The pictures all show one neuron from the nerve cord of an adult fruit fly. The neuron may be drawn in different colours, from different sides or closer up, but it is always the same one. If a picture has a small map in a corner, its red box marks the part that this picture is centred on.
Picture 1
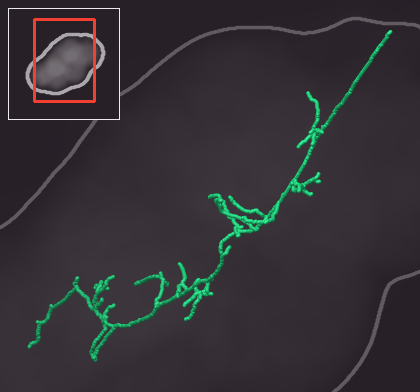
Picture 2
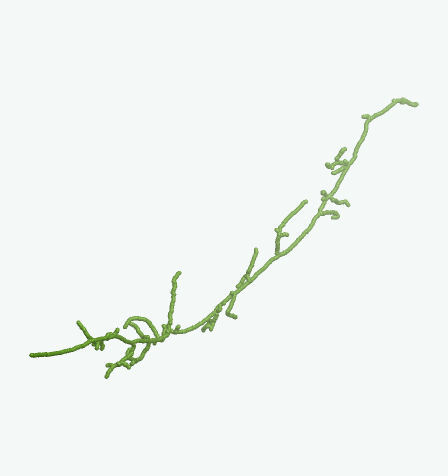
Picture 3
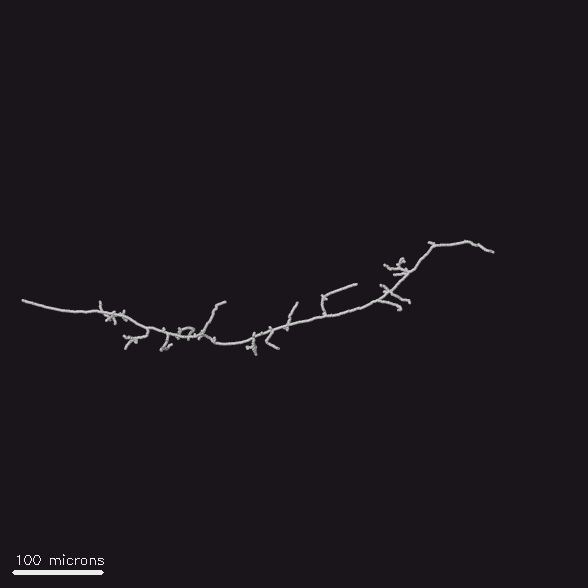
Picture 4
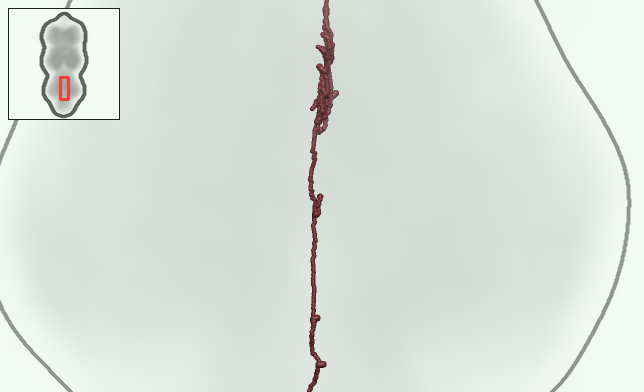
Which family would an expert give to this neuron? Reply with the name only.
hemilineage 17A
